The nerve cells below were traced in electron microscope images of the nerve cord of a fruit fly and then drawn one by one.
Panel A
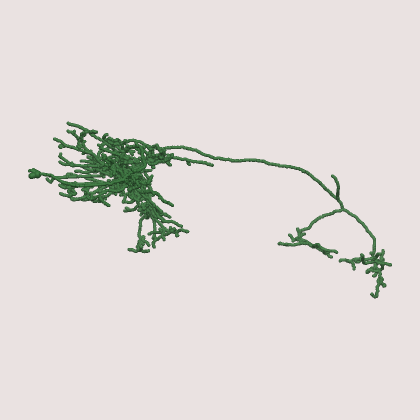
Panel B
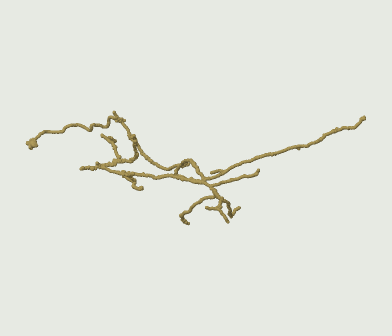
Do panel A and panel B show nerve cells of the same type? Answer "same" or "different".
different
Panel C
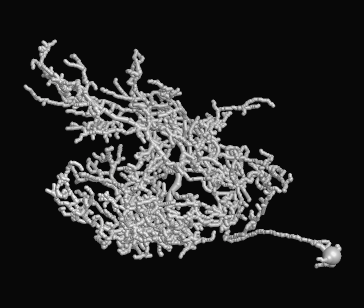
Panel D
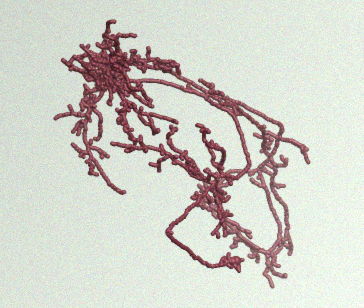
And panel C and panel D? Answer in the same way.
different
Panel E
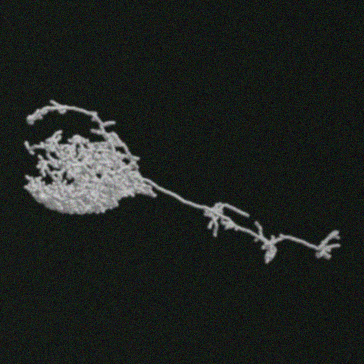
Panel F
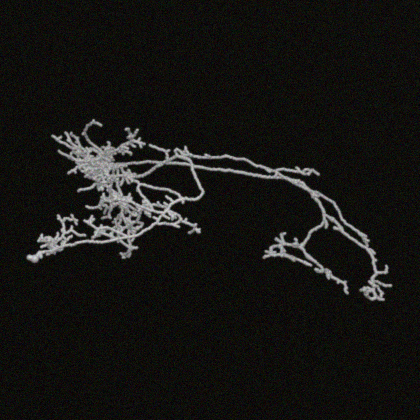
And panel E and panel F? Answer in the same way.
different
